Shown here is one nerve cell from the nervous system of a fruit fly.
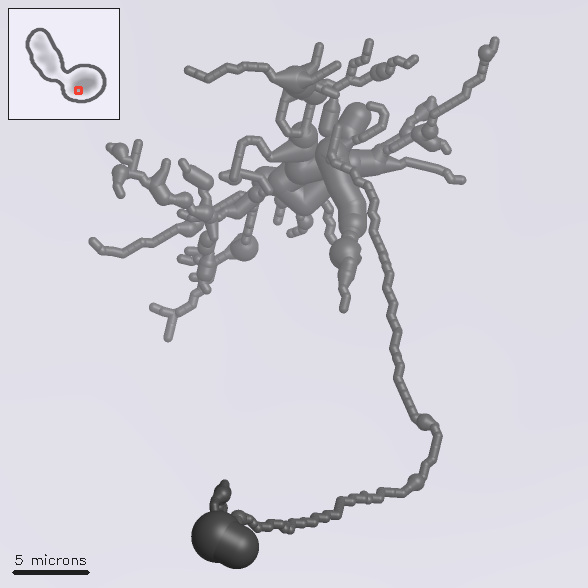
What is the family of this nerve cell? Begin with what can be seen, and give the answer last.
By the scale bar it is about 35 microns tall in this view. In this view it is taller than it is wide. It is an optic-lobe intrinsic neuron. The family is Dm.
